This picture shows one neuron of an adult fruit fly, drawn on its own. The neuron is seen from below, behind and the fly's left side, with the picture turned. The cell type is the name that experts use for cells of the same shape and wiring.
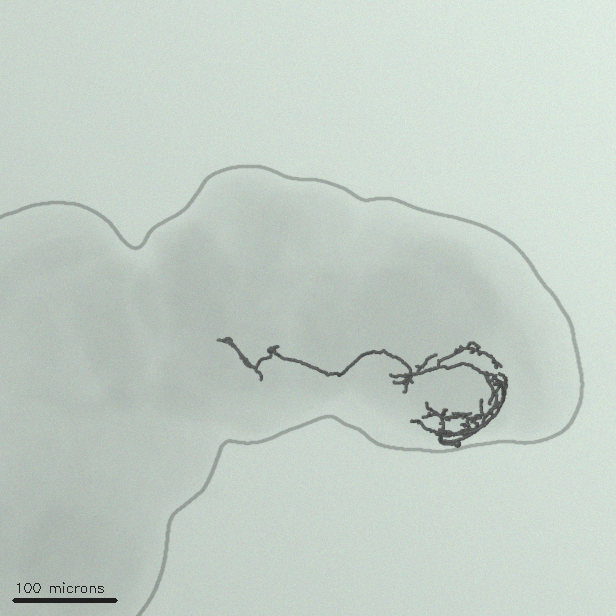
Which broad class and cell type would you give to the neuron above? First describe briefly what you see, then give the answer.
The cell body can be seen at the lower right of the picture. From left to right in the picture it spans about 300 microns. Its broad class is central-brain intrinsic neuron. The cell type is SLP375.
